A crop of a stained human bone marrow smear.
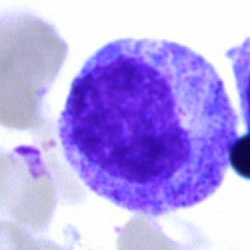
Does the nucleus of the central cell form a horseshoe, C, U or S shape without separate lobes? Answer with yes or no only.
No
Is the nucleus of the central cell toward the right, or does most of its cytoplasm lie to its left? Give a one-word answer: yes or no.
No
